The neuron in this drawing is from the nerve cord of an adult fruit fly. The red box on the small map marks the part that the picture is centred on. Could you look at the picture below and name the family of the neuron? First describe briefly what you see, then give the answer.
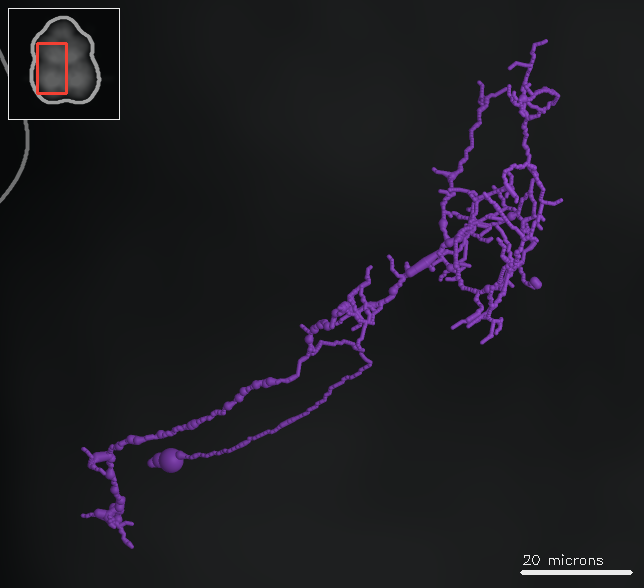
From top to bottom in the picture it spans about 95 microns. Dozens of branch ends can be seen. This is a nerve-cord intrinsic neuron. The family is hemilineage 21A.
